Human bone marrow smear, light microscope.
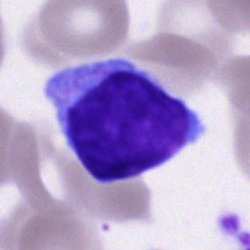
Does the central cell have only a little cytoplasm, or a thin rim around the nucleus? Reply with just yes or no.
Yes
